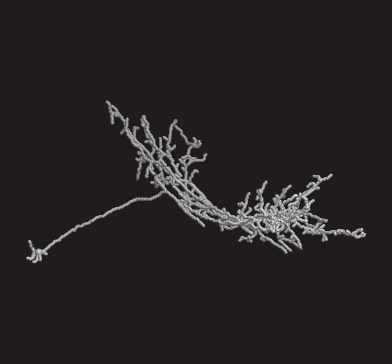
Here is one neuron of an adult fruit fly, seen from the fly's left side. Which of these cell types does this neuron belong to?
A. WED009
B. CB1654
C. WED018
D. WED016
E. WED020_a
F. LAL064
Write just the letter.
C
